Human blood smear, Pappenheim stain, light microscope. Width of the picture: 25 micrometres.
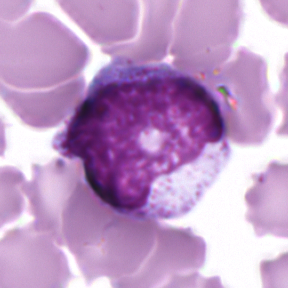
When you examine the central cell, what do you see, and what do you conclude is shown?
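The nucleus has a concave, indented border where it faces the cytoplasm at the lower right. Its chromatin is dark purple and finely stippled, and a single round pale area lies near the middle of the nucleus. Fine pinkish-purple granules are scattered through the cytoplasm. This is a metamyelocyte.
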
